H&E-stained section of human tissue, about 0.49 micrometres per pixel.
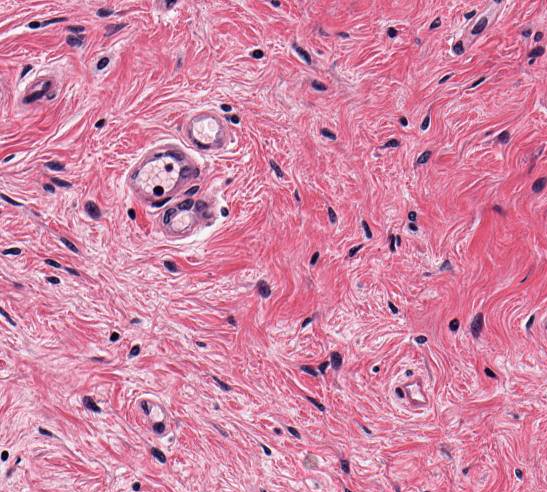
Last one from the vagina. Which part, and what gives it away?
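Field: dense connective tissue. Most of the field: dense pink collagen, wavy bundles in haphazard directions, with scattered dark, slender nuclei, spindle to oval.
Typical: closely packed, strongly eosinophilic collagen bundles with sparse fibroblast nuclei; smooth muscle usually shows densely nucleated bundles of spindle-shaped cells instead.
Upper left: small cluster of rounded units with pale, bubbly centres. Near lower right: smaller rounded profile with pale centre.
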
